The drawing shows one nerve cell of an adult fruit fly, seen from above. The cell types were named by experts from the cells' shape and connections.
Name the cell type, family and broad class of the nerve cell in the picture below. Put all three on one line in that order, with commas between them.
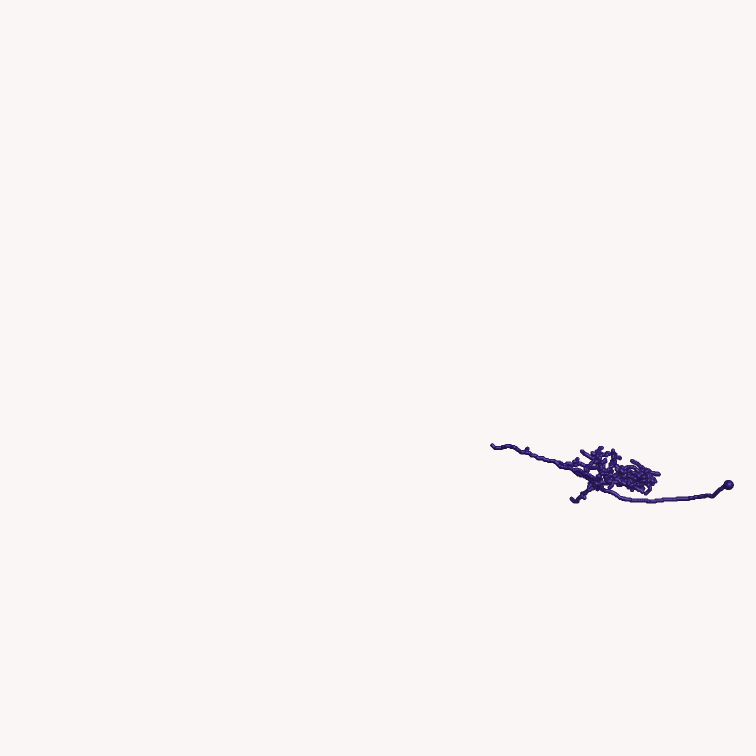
CB1976, hemilineage SLPp&v1_posterior, central-brain intrinsic neuron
